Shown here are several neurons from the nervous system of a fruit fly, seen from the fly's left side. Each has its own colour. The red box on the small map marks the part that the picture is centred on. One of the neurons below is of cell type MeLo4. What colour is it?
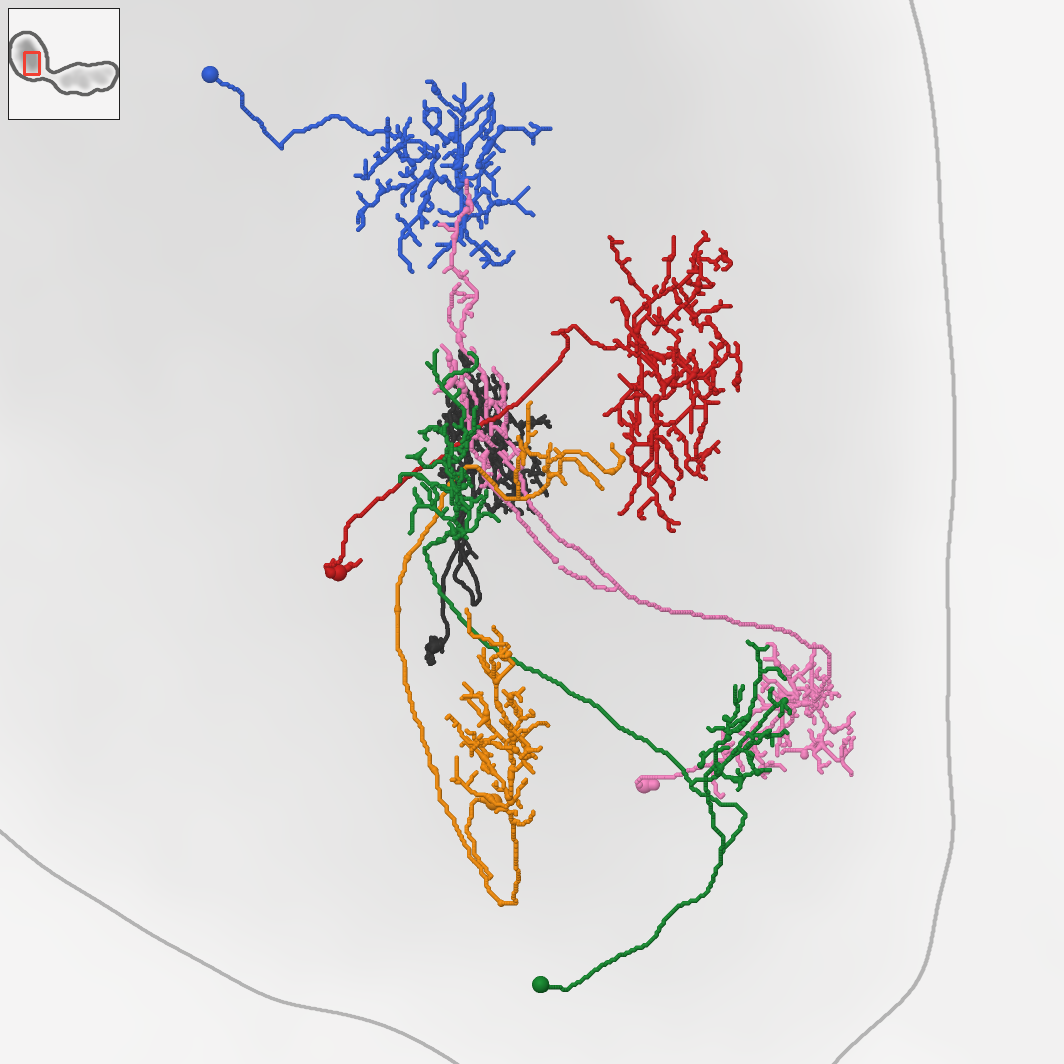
orange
